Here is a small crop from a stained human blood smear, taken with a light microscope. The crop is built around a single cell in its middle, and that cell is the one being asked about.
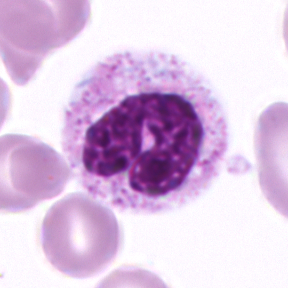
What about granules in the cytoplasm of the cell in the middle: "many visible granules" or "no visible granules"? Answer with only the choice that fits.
Many visible granules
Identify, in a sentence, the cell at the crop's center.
For this crop, the cell in the middle is a band neutrophil.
